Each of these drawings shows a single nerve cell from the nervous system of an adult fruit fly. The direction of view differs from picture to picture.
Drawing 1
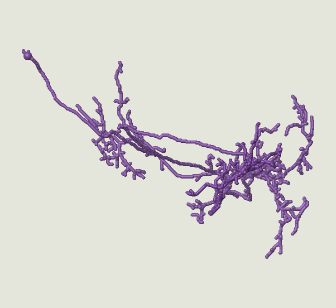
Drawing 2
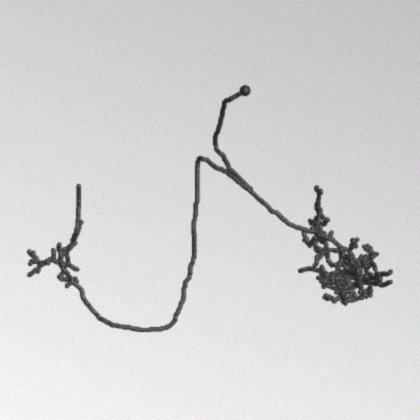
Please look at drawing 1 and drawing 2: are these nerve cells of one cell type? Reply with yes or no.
no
